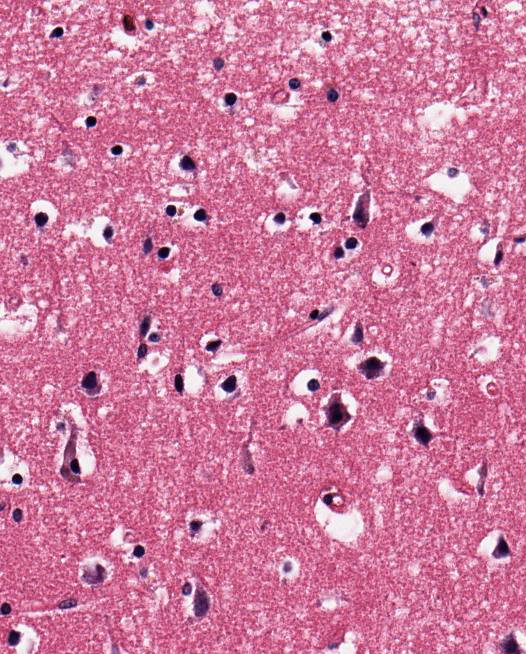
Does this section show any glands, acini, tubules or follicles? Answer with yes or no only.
No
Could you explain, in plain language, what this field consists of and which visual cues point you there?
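Answer: cerebral cortex. Decisive is the finely granular, finely vacuolated pink neuropil filling the field, with cells scattered singly and fairly evenly, ungrouped.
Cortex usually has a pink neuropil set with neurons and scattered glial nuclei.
Many small round nuclei stain dark blue-purple with scant cytoplasm, and several neuronal cell bodies look dark, shrunken and angular.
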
